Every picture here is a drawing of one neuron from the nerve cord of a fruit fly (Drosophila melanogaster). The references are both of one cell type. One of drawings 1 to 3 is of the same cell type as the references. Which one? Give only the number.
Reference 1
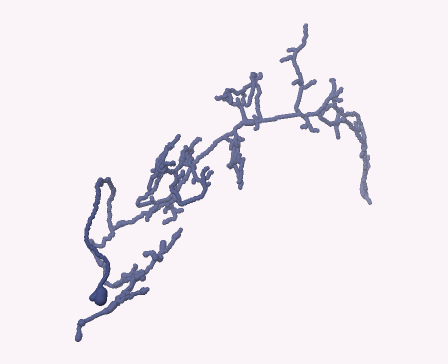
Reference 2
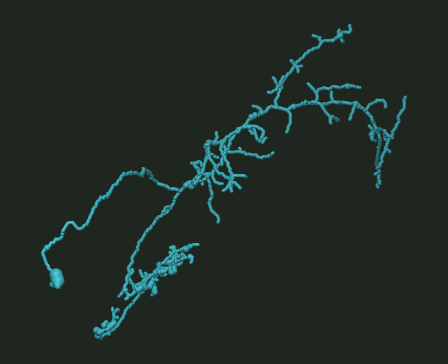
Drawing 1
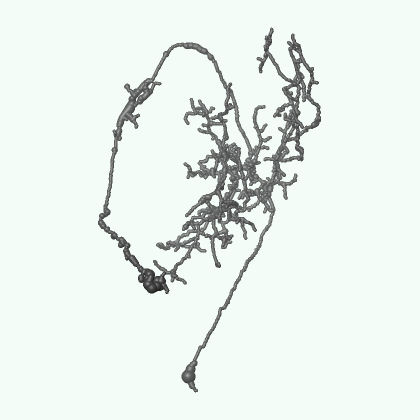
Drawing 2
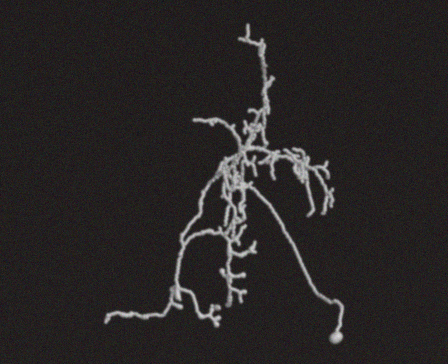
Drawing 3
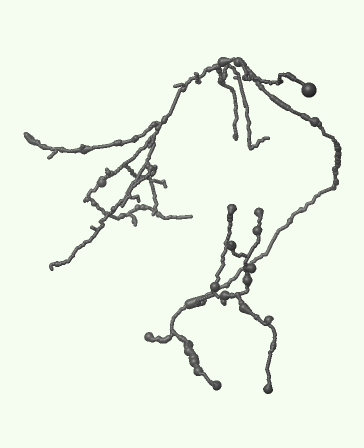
2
